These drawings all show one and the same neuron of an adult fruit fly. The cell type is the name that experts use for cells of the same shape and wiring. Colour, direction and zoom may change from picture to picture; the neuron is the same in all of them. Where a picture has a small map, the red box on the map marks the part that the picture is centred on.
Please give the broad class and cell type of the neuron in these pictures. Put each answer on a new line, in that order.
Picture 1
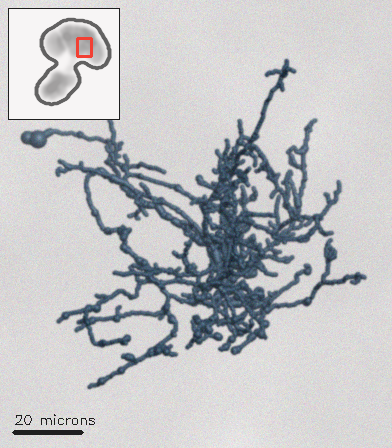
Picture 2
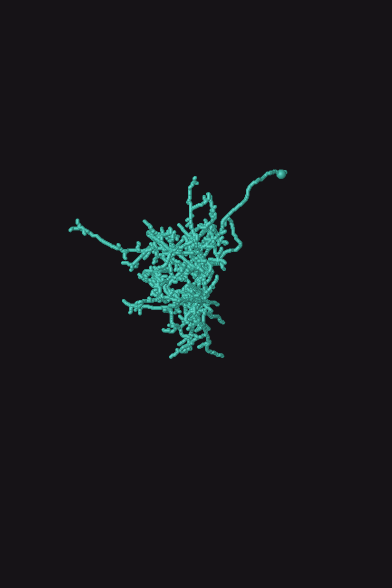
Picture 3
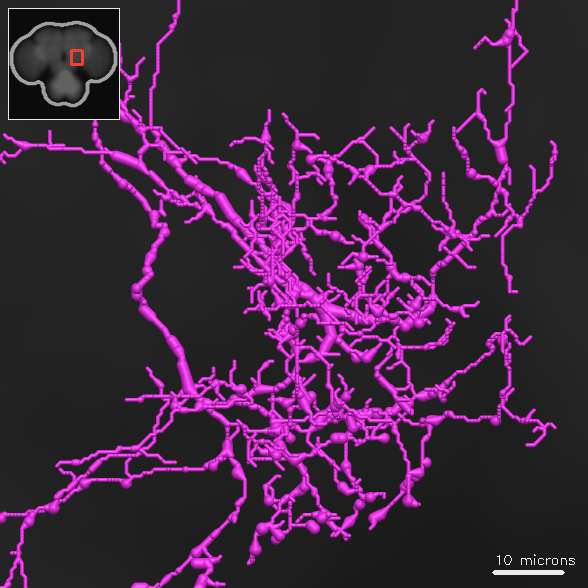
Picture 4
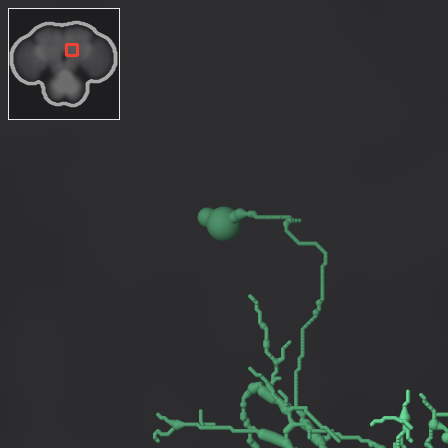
central-brain intrinsic neuron
WED165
